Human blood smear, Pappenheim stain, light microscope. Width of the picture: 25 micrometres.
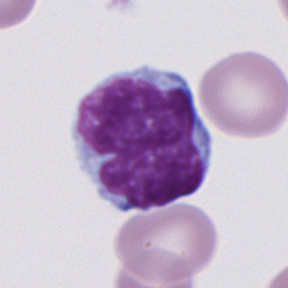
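Typical lymphocyte at the centre of the field. Look first at the cytoplasm: it forms a narrow rim, widest on the left side of the cell. Notice its pale grey-blue colour. You won't find distinct granules in it, and it holds no vacuoles.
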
